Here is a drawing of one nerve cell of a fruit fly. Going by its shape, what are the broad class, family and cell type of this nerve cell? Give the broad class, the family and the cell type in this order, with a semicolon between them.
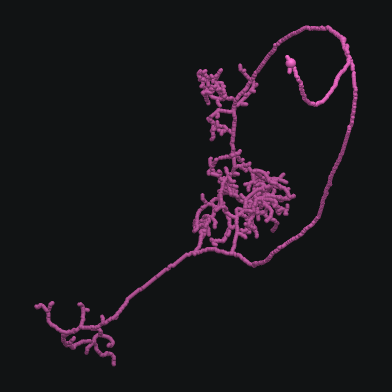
central-brain intrinsic neuron; hemilineage VLPl&p1_posterior; CRE103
